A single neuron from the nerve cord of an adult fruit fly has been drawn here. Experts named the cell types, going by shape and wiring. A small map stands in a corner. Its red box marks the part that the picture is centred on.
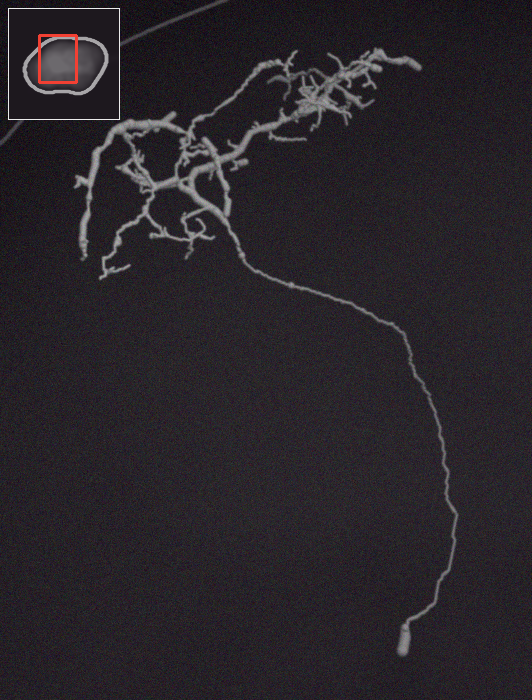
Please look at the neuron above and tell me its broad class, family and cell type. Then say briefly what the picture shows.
It is a nerve-cord intrinsic neuron. Its family is hemilineage 06B. The cell type is IN06B069. Dozens of branch ends can be seen. In this view it is taller than it is wide.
